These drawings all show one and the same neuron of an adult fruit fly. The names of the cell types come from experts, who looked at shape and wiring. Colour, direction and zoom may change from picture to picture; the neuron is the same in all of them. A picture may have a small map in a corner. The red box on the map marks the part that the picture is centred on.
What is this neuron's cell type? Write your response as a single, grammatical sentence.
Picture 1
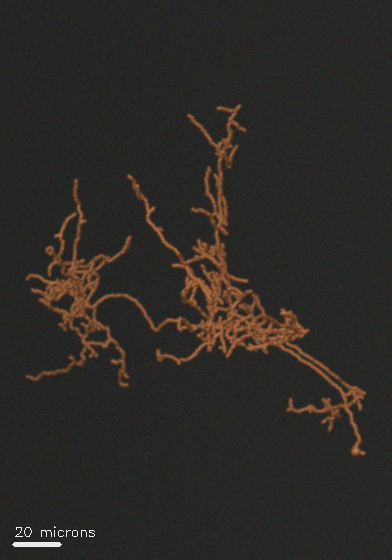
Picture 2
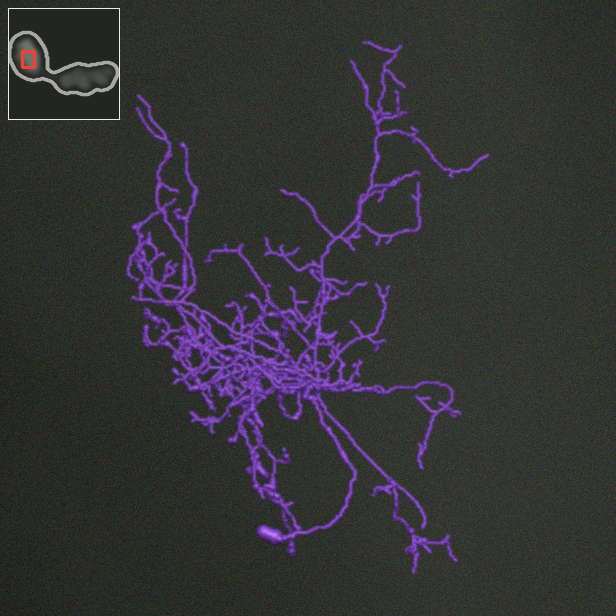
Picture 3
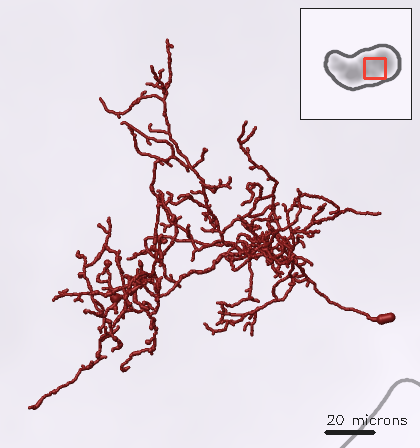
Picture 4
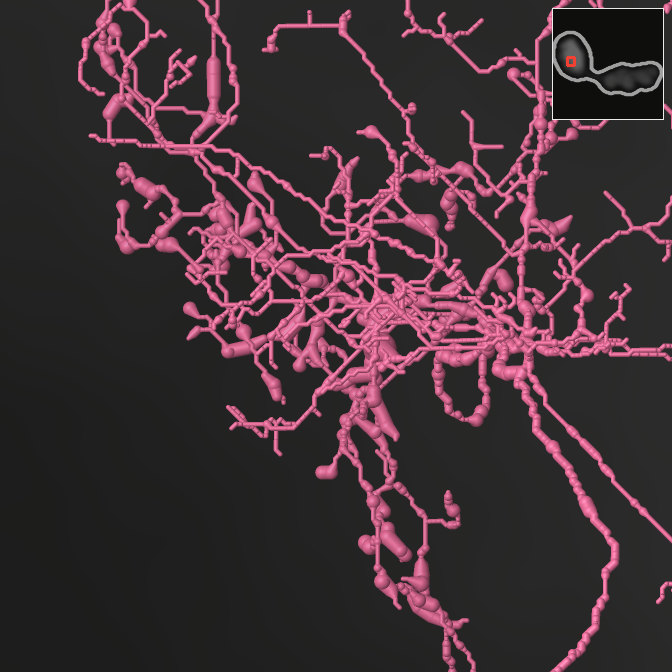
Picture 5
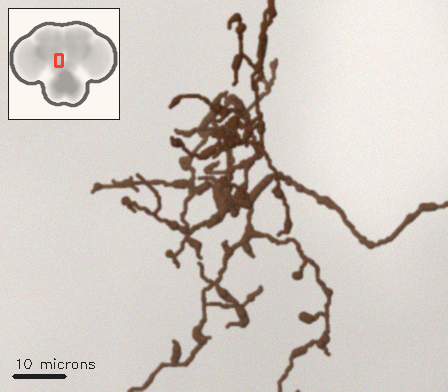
Included in the cell type VES105 is this neuron.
